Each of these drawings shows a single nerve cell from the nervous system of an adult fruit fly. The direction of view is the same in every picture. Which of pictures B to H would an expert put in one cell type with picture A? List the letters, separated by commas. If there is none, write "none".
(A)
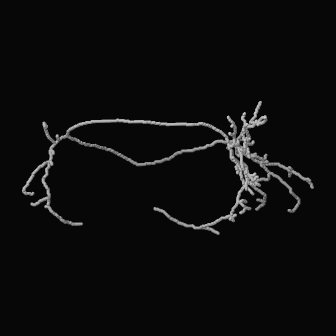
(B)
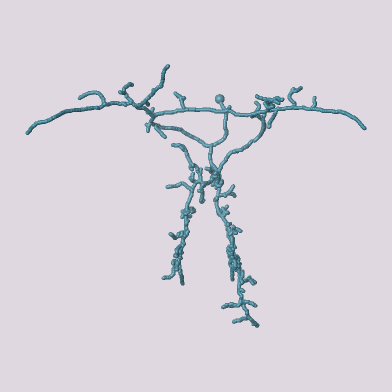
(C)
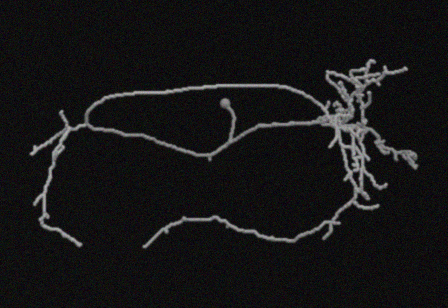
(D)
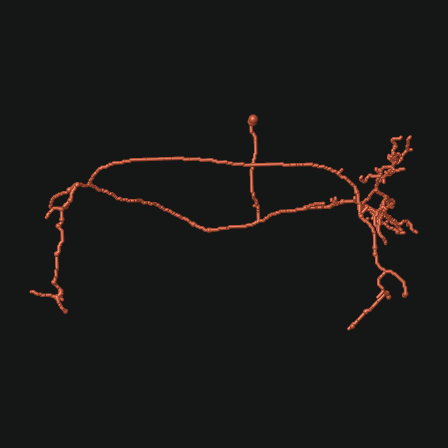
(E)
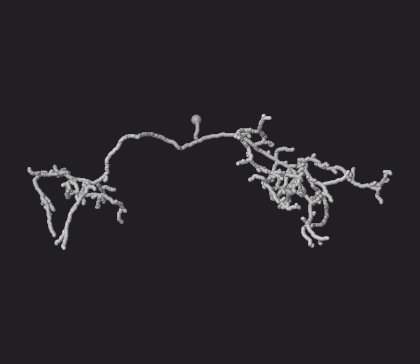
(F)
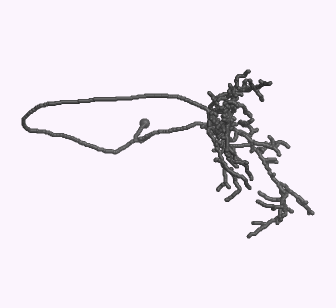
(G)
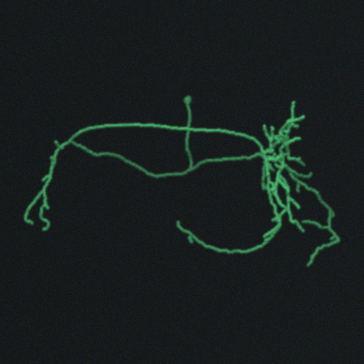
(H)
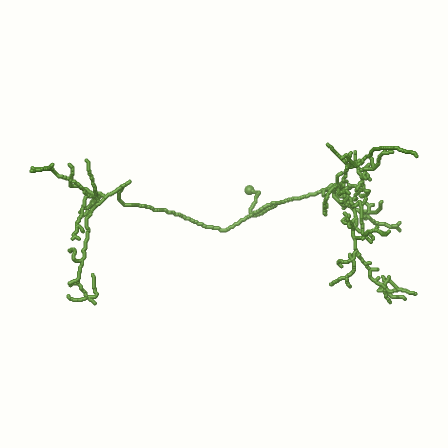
C, D, F, G, H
